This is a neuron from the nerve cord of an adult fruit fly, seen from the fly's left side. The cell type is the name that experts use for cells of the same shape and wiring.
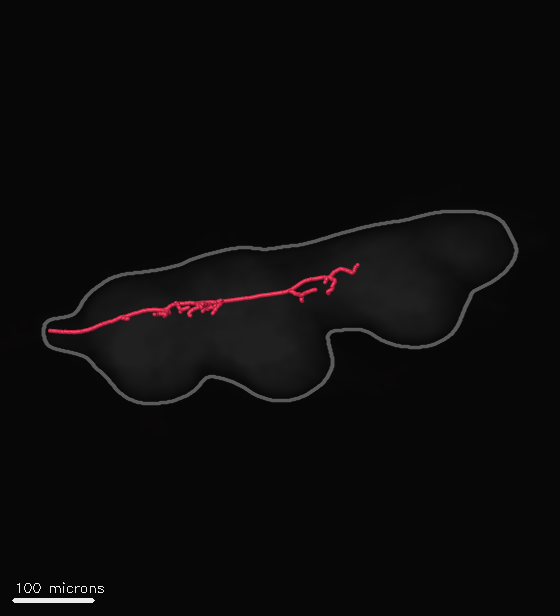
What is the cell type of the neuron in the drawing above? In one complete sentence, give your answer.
Under cell type classification, the neuron is DNp104.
